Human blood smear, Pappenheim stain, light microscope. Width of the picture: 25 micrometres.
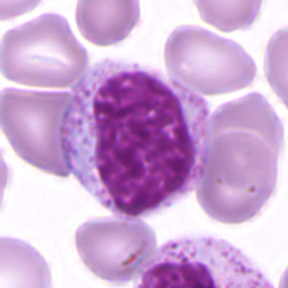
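A metamyelocyte, with a single nucleus without lobes, oval in outline and about 12 by 9 micrometres, lying off-centre toward the right side of the cell. Fine reddish-purple granules are scattered through the pale greyish-lilac cytoplasm.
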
